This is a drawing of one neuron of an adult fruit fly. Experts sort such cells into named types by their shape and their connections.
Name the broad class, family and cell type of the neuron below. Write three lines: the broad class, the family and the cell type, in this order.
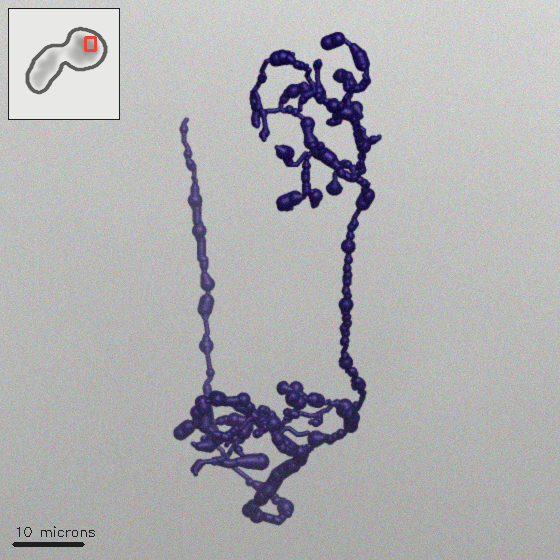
sensory neuron entering the brain
class olfactory
ORN_DP1m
